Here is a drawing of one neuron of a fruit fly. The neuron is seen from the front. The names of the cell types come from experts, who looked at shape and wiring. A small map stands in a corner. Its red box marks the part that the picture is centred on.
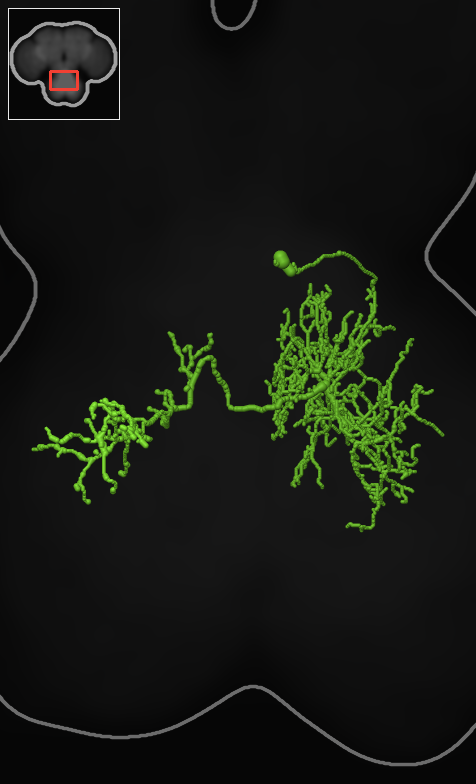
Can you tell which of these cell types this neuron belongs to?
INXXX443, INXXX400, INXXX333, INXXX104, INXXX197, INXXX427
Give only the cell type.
INXXX104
